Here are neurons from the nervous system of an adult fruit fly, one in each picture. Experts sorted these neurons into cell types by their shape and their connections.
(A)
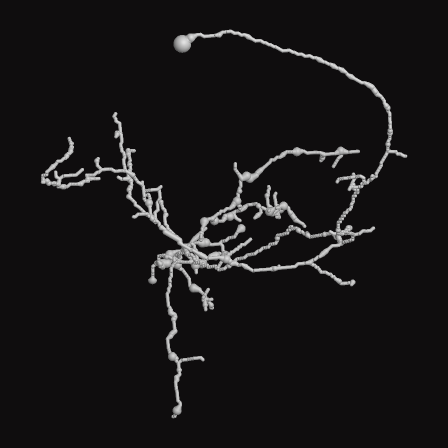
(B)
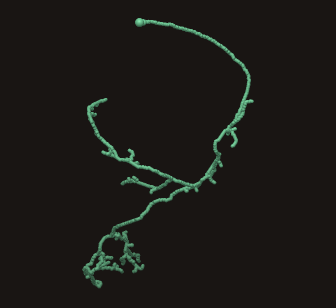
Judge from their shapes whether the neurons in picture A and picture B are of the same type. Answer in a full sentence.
They are of the same cell type.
